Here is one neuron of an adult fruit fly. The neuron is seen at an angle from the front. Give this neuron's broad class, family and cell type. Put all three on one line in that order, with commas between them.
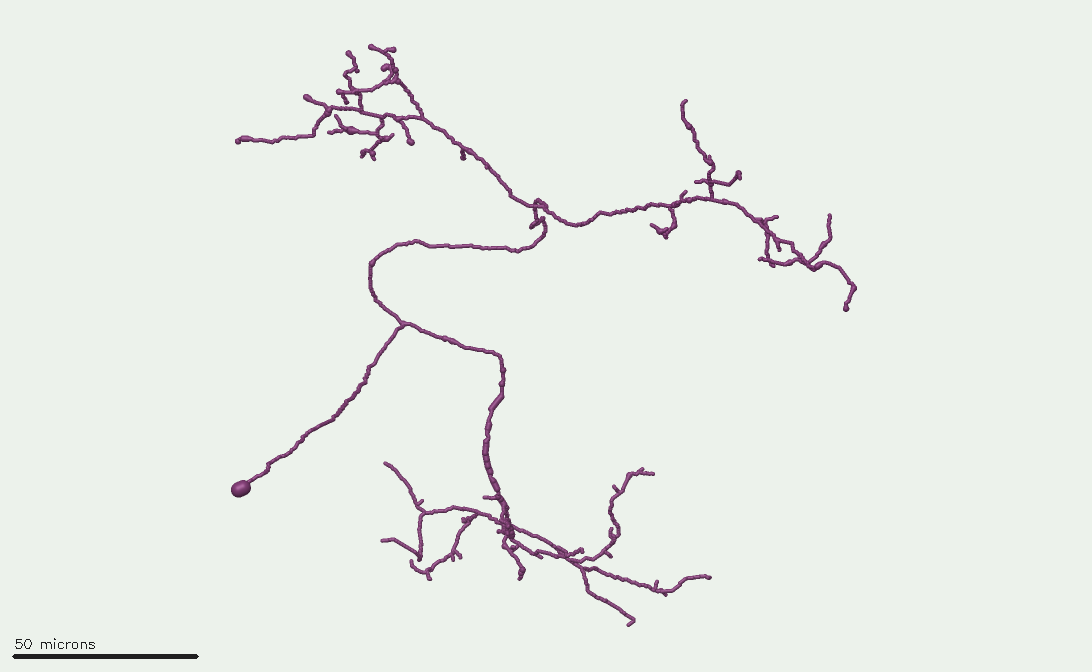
central-brain intrinsic neuron, hemilineage PSa1, CL120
